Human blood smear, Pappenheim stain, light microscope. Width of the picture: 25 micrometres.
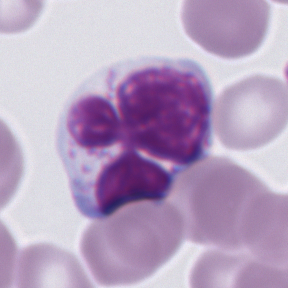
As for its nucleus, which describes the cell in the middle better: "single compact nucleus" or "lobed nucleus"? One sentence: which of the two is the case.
Within the cell, the nucleus is split into distinct lobes.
